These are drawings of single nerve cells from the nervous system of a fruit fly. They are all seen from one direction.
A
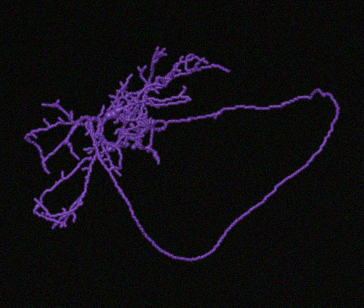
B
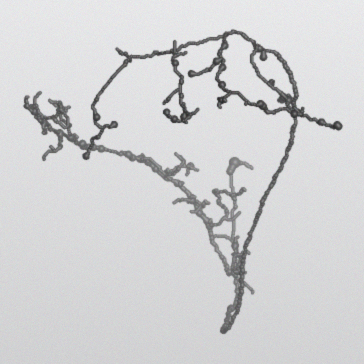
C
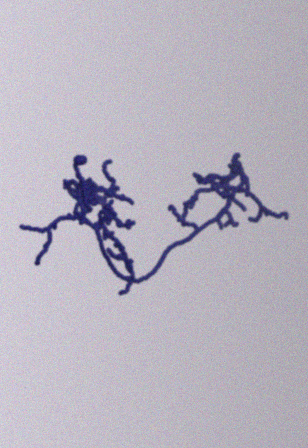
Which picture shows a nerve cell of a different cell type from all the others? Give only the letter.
A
